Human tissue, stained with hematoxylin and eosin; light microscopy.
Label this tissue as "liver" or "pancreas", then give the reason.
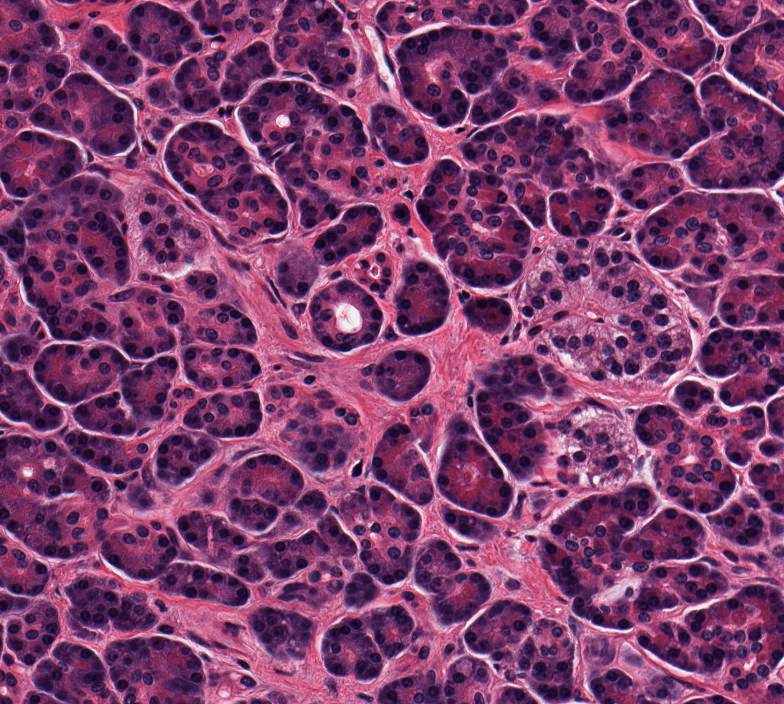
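This is pancreas, with closely packed small rounded acini filling almost the whole field.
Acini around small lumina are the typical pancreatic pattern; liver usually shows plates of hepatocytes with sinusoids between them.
The acinar cells have dark purple basal cytoplasm, pinker toward the acinar centre.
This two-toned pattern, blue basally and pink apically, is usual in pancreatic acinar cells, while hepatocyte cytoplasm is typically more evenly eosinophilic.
Right of centre lies a rounded nest of paler-staining cells not arranged as acini.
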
